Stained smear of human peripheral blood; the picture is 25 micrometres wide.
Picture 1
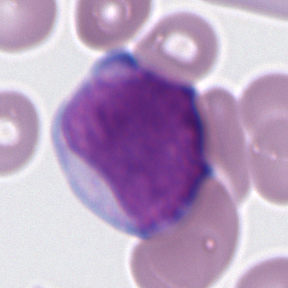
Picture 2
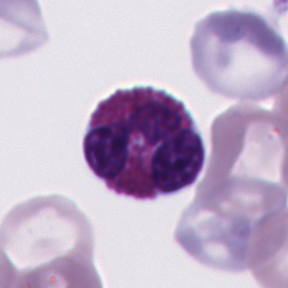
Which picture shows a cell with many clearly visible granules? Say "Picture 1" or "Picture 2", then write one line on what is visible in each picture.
Picture 2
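What picture 1 shows: No granules are visible in the cytoplasm.
What picture 2 shows: Coarse, round granules are packed densely throughout the cytoplasm.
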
